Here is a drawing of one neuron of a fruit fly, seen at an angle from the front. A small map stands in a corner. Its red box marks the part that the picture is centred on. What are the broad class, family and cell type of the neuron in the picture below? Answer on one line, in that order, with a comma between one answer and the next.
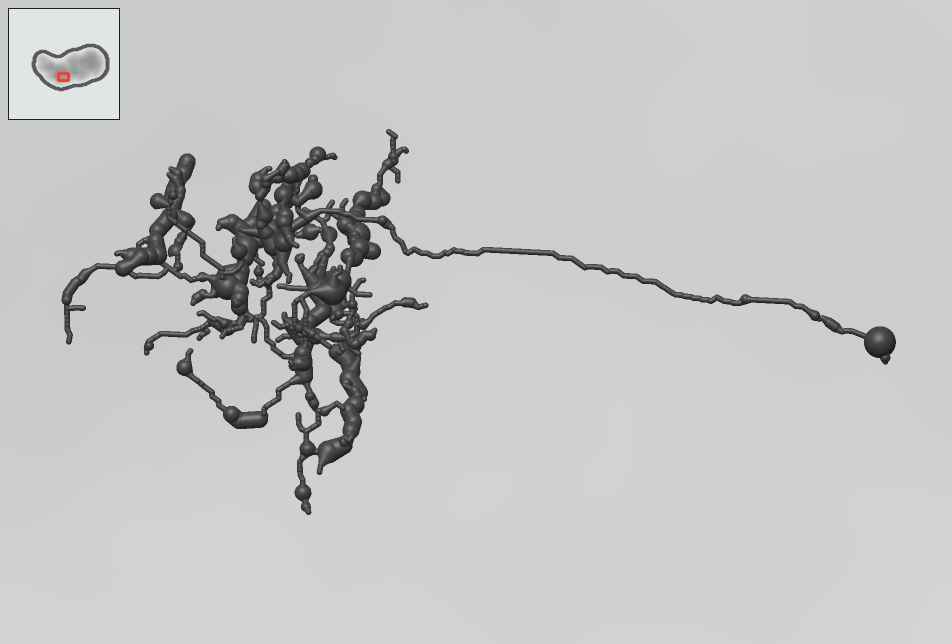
optic-lobe intrinsic neuron, Dm, Dm9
